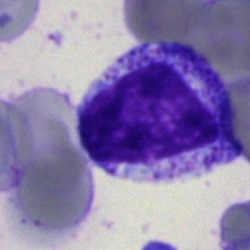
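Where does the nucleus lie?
Toward the left side of the cell.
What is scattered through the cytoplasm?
Many fine purple granules, their edges softened by slight blur.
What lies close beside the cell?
Red cells, on both its left and right sides.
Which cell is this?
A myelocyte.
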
